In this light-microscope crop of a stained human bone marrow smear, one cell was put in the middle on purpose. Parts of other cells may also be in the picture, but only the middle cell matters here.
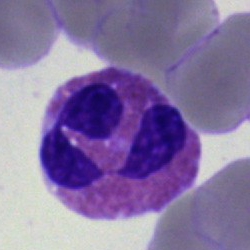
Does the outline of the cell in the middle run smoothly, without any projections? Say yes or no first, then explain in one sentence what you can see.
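Yes. The cell outline is round and smooth.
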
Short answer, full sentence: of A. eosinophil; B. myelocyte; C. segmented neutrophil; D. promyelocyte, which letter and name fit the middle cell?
What sits in the middle of the crop is an eosinophil, and option A is correct.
